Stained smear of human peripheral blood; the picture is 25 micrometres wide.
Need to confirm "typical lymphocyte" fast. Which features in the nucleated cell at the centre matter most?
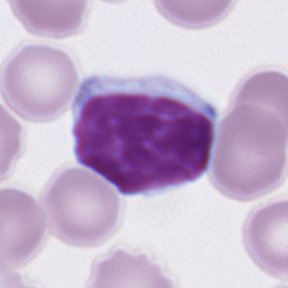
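Size first: the cell is about 13 by 11 micrometres.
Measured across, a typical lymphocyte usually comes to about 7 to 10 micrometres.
This cell is therefore larger than usual on that count. Next, the nucleus: a single undivided mass without lobes, oval in outline, about 12 by 9 micrometres, filling about 70% of the cell's area and reaching almost to the cell margin along its lower edge.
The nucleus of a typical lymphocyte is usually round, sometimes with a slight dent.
Here the outline is oval rather than round. Then the chromatin: dark purple and coarsely clumped. Last, the cytoplasm: pale blue.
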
